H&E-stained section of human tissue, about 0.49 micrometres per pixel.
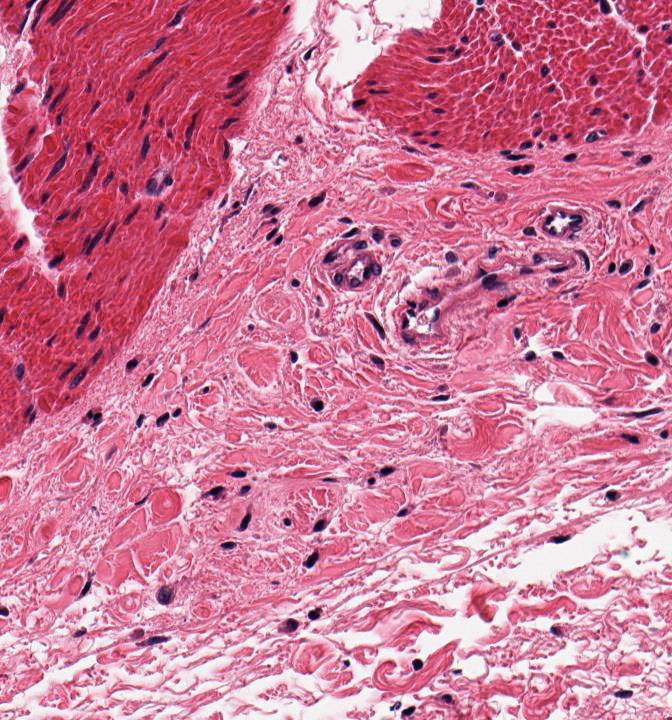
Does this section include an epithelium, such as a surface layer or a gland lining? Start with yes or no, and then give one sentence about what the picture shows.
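No. No epithelium is present anywhere in the field.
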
